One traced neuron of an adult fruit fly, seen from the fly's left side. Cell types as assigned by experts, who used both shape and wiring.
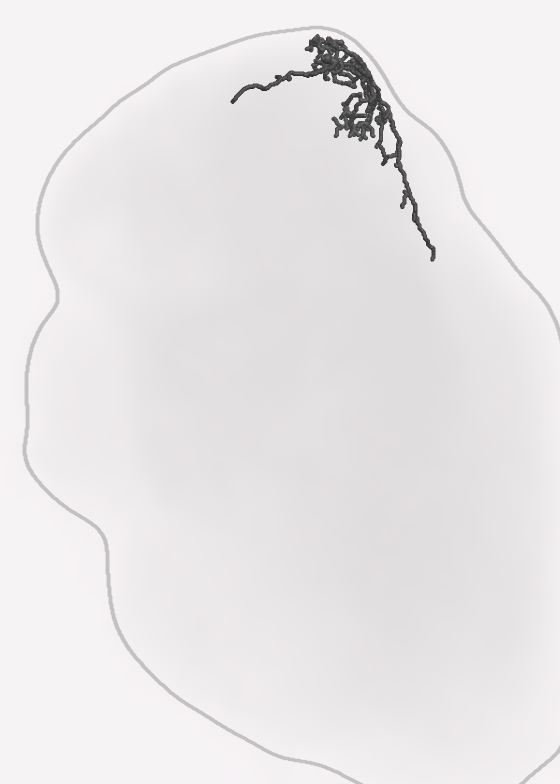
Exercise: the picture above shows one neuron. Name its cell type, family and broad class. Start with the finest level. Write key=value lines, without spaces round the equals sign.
cell_type=CB2970
family=hemilineage LHd2
broad_class=central-brain intrinsic neuron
